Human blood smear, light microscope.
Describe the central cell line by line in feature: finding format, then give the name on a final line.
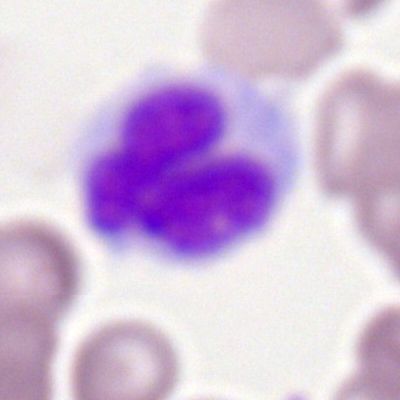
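Outline: roughly round
Nucleus: two large lobes lying side by side
Nuclear extent: fills most of the cell
Granules: none distinct in the cytoplasm
Name: monocyte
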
